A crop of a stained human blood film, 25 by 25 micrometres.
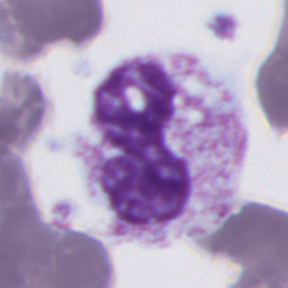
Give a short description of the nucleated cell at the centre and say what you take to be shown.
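Note the dark purple, densely clumped chromatin. Fine pink-violet granules fill the cytoplasm, which between them is very pale, nearly colourless. Within the upper lobe of the nucleus lies a small clear white spot. Cell type: segmented neutrophil.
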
